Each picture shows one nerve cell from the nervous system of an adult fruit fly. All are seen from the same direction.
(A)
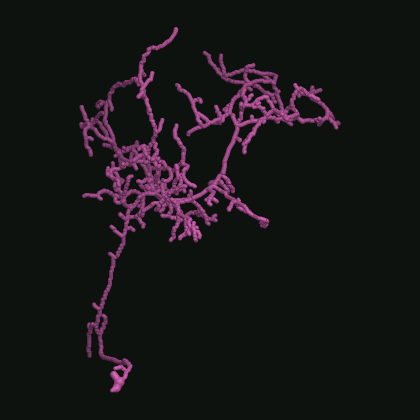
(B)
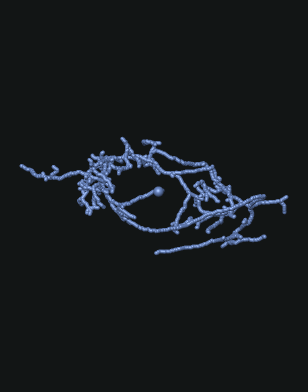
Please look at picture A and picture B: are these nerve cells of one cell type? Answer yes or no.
no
